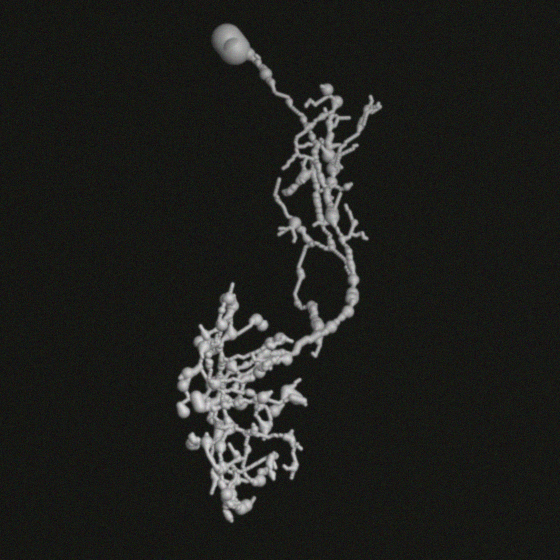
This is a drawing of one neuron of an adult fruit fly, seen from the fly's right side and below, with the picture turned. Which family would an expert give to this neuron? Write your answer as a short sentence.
The family is hemilineage EBa1.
